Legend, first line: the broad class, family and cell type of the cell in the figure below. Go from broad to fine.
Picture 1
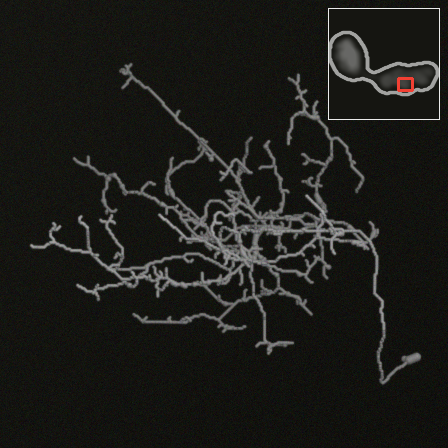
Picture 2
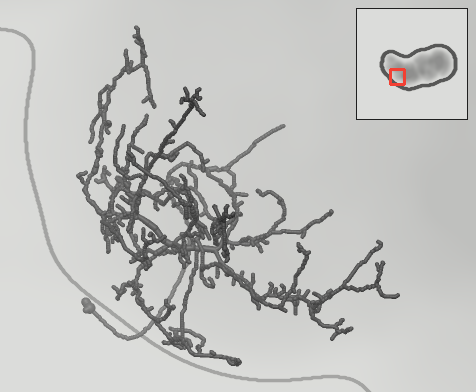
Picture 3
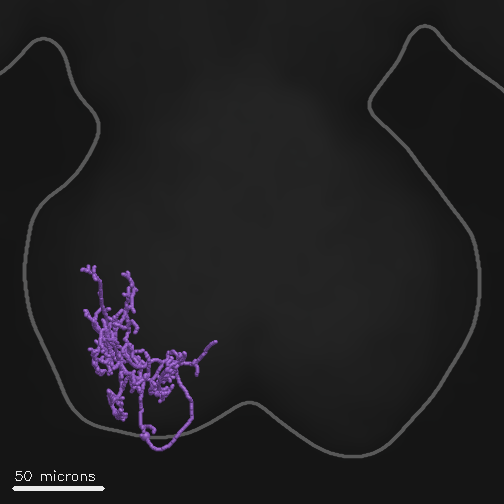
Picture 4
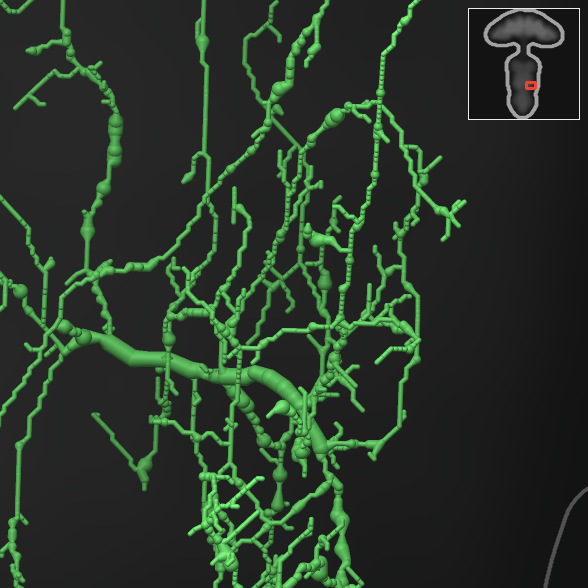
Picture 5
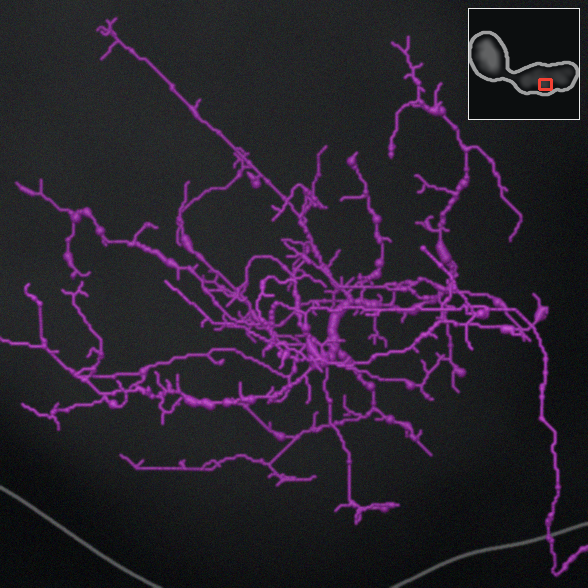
nerve-cord intrinsic neuron; hemilineage 20A.22A; IN20A.22A043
